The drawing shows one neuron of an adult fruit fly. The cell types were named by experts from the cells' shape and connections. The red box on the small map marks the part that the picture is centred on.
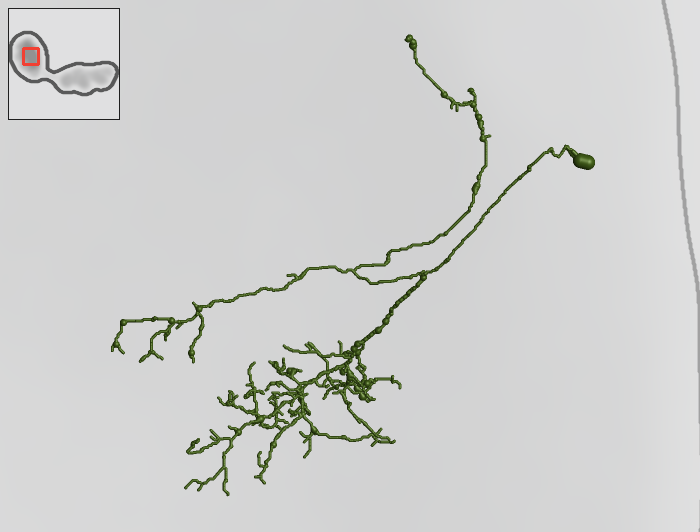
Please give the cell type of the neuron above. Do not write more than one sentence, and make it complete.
The cell type WED163 includes this neuron.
